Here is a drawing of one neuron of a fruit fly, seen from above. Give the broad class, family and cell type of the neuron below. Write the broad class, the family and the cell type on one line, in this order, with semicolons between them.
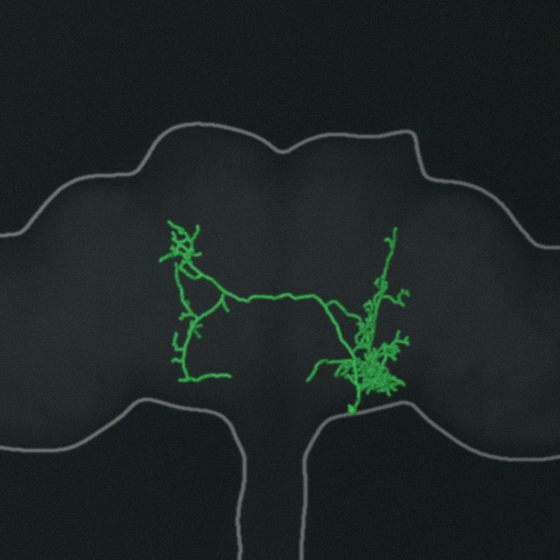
central-brain intrinsic neuron; hemilineage VLPp2; PS197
